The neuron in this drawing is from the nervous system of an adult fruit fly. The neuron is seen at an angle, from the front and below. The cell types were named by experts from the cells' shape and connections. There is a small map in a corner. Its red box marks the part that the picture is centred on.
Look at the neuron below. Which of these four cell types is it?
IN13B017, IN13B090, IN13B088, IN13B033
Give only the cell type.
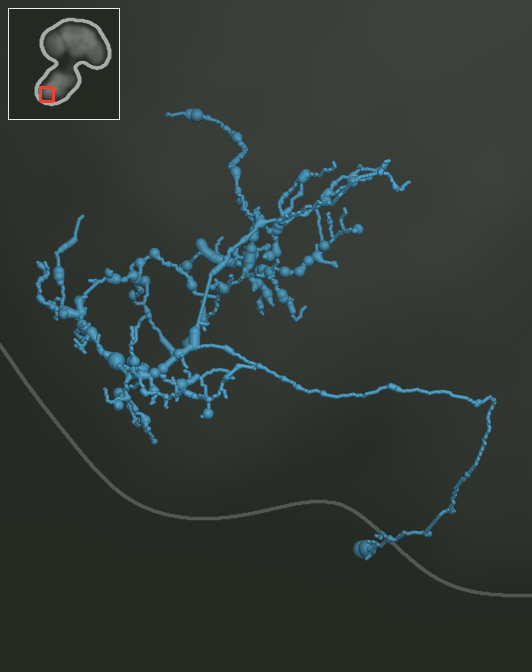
IN13B090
